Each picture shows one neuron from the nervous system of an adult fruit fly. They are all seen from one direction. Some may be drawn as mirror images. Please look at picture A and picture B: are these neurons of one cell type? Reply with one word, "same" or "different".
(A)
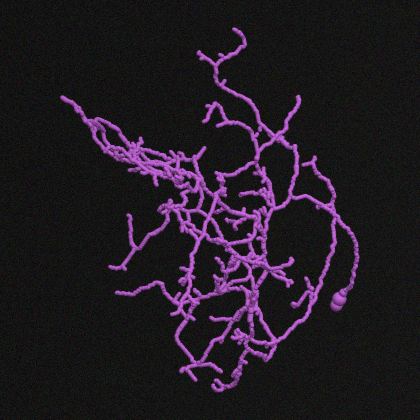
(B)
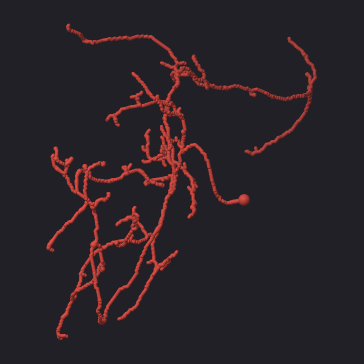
different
